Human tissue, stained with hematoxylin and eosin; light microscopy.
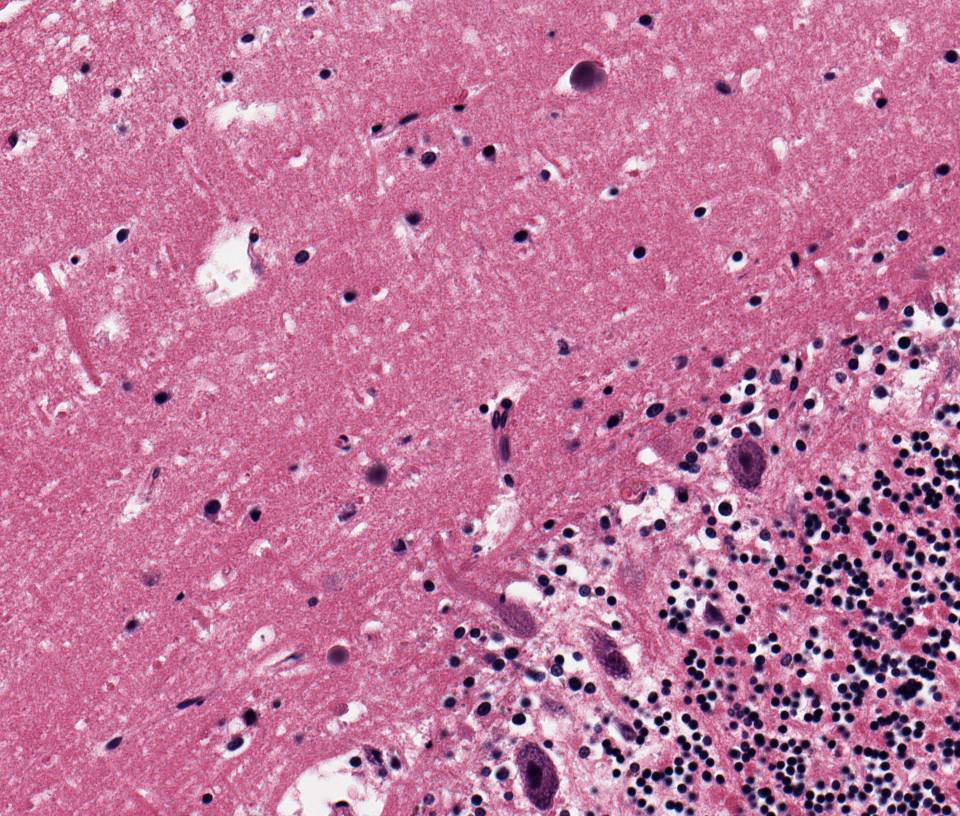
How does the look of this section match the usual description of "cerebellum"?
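Taking the name cerebellum as given, I look first at the lower right corner, which is crowded with small, round, darkly stained nuclei showing very little visible cytoplasm.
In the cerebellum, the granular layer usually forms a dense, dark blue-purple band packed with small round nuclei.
That corner fits it well. Over the upper left and most of the field, the layer is instead pale pink, fibrillary and sparsely nucleated. There are also large neurons with plump bodies and dusky purple cytoplasm.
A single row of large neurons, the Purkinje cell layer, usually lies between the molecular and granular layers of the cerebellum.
These large neurons sit comfortably with that. Nowhere in the field is there any epithelium or gland.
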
